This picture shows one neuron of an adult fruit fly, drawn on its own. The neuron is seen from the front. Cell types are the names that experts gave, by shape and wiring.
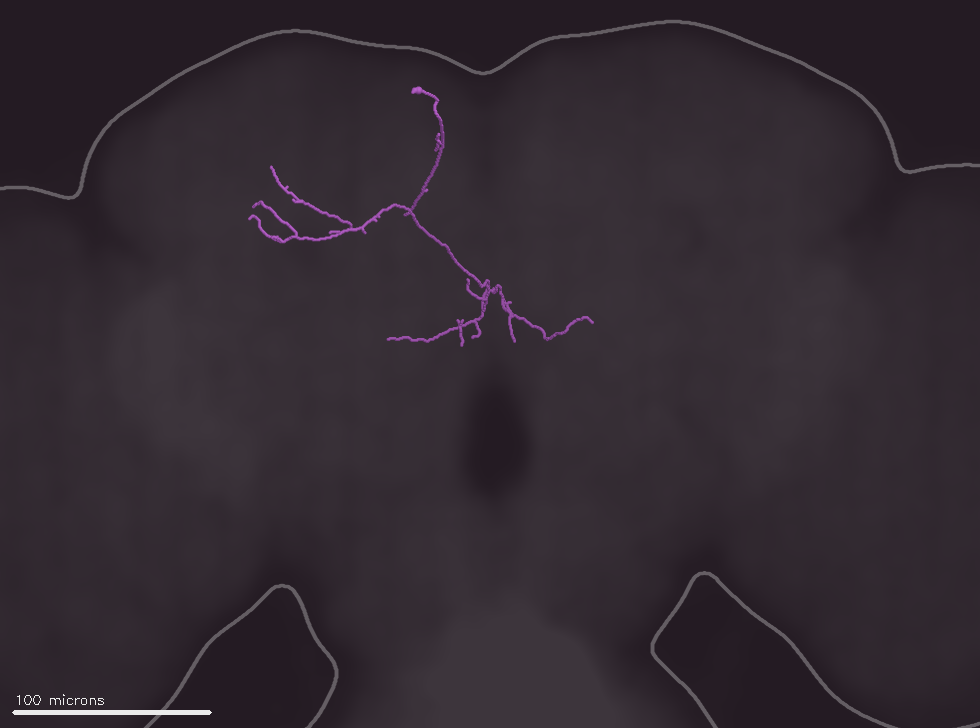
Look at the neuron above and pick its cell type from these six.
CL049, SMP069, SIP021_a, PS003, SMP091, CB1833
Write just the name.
SIP021_a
